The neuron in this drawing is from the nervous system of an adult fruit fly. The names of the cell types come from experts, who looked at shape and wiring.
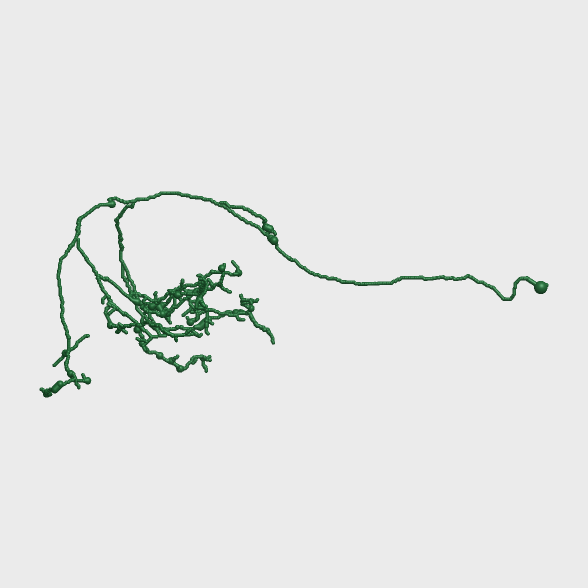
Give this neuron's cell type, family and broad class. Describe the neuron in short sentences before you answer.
The cell body can be seen on the right of the picture. The picture shows dozens of branch ends. It is of cell type FB4Z_a. Its family is hemilineage DM6_dorso_medial. This is a central-brain intrinsic neuron.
